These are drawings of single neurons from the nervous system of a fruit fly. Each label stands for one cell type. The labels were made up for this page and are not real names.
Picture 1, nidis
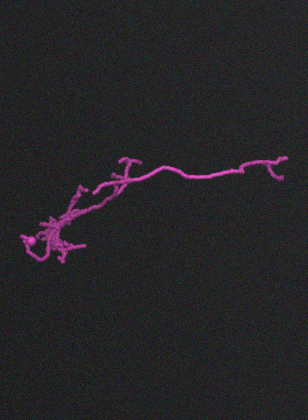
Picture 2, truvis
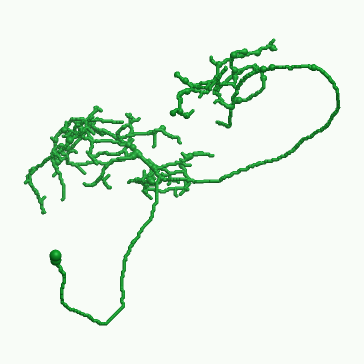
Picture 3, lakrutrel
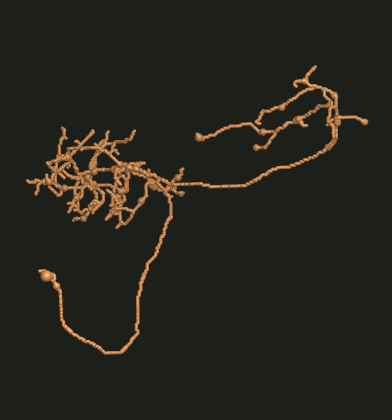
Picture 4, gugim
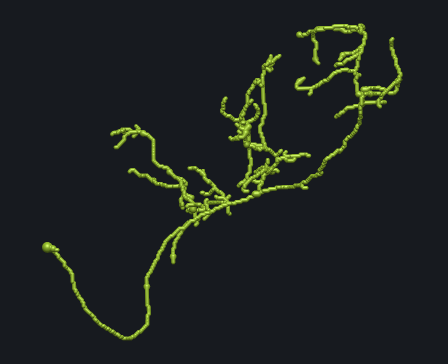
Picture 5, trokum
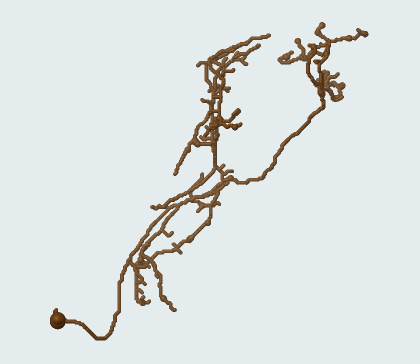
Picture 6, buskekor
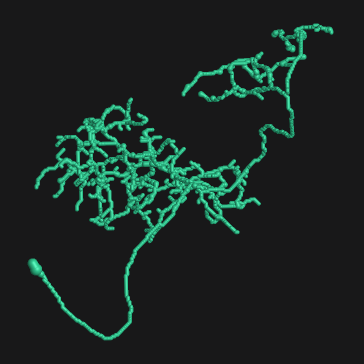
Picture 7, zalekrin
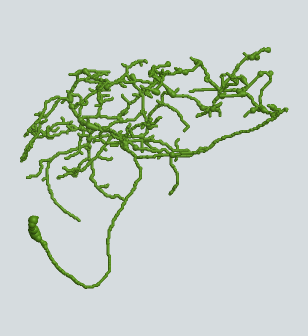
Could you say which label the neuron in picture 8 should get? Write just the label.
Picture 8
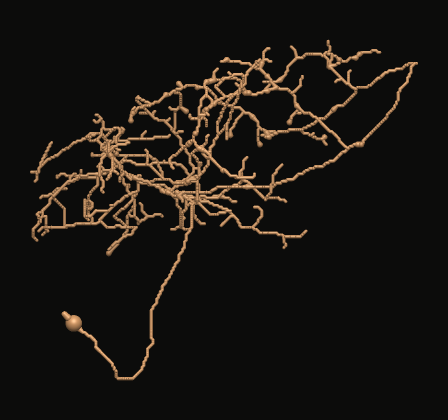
zalekrin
